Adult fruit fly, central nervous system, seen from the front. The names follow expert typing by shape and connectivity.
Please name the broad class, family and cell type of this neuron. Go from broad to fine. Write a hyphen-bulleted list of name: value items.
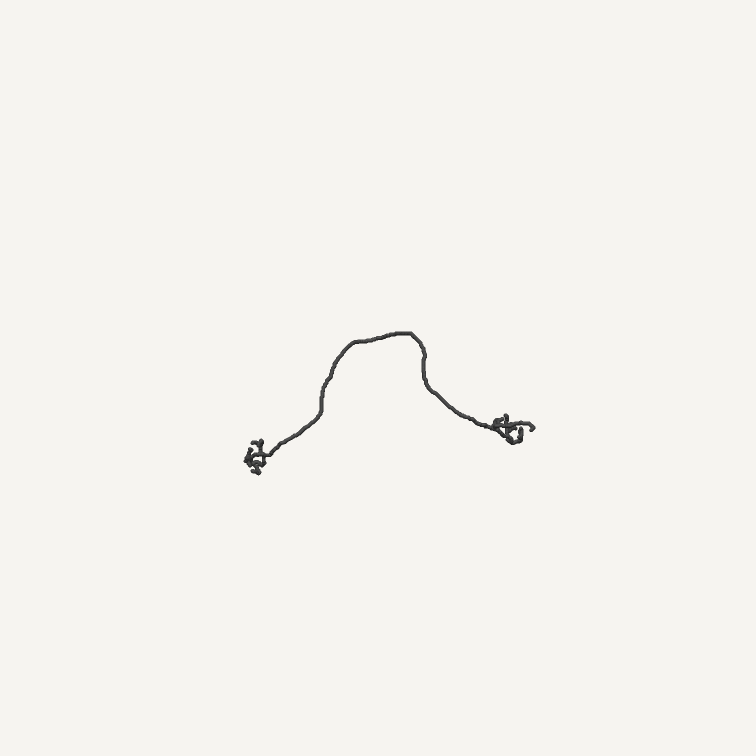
- broad class: sensory neuron entering the brain
- family: class olfactory
- cell type: ORN_VA5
